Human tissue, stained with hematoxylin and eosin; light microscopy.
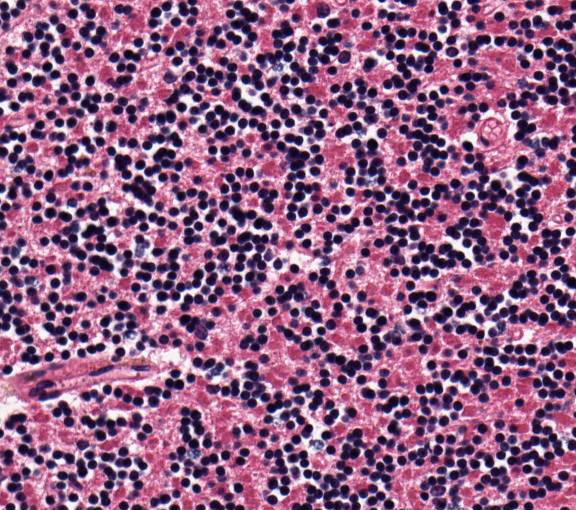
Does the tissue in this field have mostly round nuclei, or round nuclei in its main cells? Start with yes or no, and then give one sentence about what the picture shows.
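Yes. The nuclei are small, round, uniform and darkly stained.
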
